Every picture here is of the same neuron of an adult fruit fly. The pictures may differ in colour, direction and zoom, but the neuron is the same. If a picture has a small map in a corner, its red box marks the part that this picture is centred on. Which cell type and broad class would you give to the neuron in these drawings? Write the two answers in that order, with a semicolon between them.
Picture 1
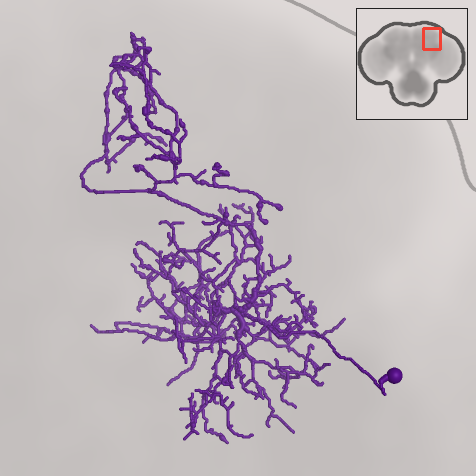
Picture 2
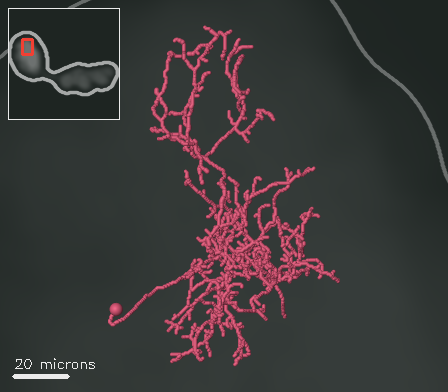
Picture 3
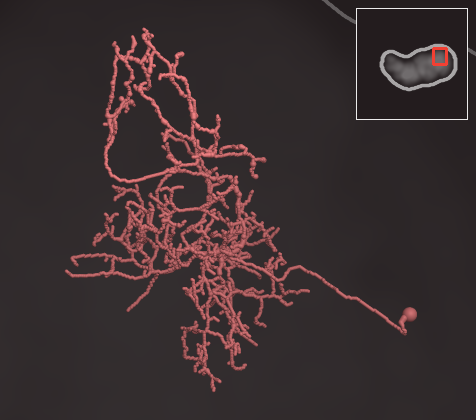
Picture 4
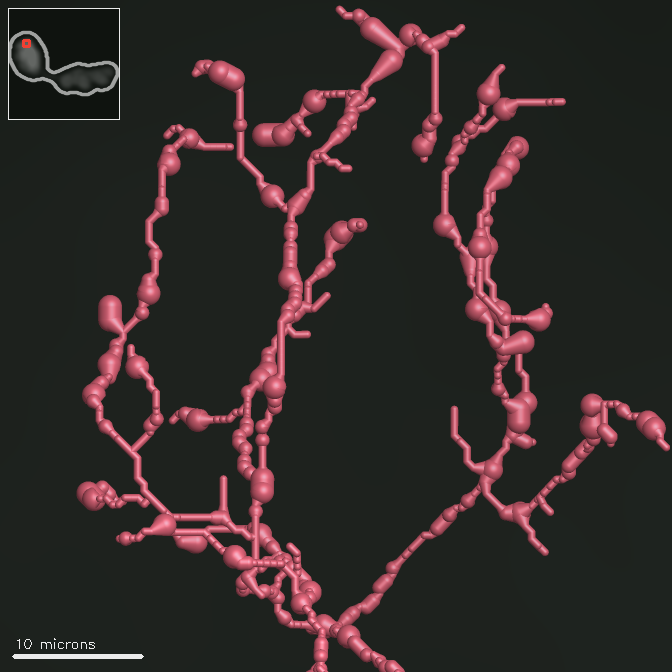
AVLP596; central-brain intrinsic neuron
